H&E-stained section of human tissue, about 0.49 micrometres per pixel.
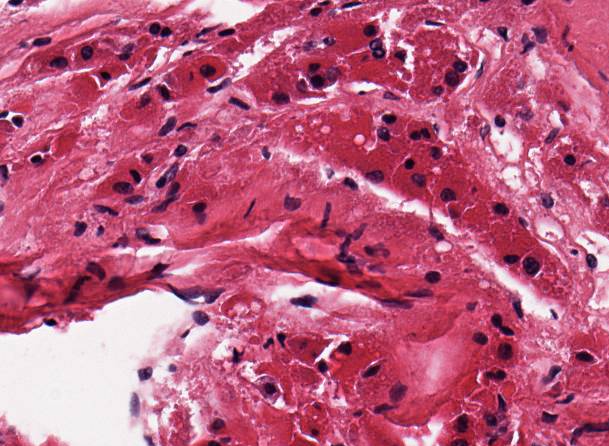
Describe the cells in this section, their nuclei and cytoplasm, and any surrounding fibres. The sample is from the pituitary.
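You'll notice the large cells sit in broad bands running diagonally from the upper left toward the right. They're polygonal, with plenty of deeply eosinophilic, granular cytoplasm. Tucked into the narrow spaces between the bands are elongated, dark-staining nuclei. And there are no gland lumens or tubules anywhere in the field.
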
